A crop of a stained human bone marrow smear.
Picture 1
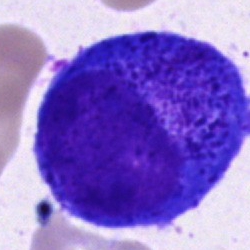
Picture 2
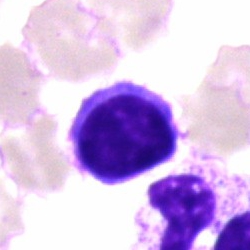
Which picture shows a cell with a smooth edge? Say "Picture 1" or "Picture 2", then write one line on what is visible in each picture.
Picture 1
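Picture 1: The cell has a smooth, round to slightly oval outline.
Picture 2: The cell margin shows small, fine irregular bumps.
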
